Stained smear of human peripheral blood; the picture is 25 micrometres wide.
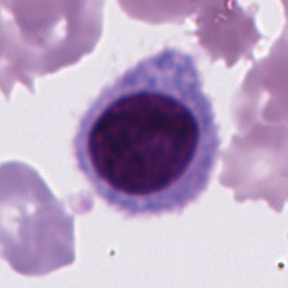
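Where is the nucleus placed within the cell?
It sits below the centre, leaving the widest band of cytoplasm above it. The nucleus is round, about 9 micrometres across, and fills about 50% of the cell's area, with dark purple chromatin of a mottled, patchy texture.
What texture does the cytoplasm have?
It is finely speckled throughout.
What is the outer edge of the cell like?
The edge is finely fuzzy rather than sharply smooth, around a cell of about 15 by 12 micrometres.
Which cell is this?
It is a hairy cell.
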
